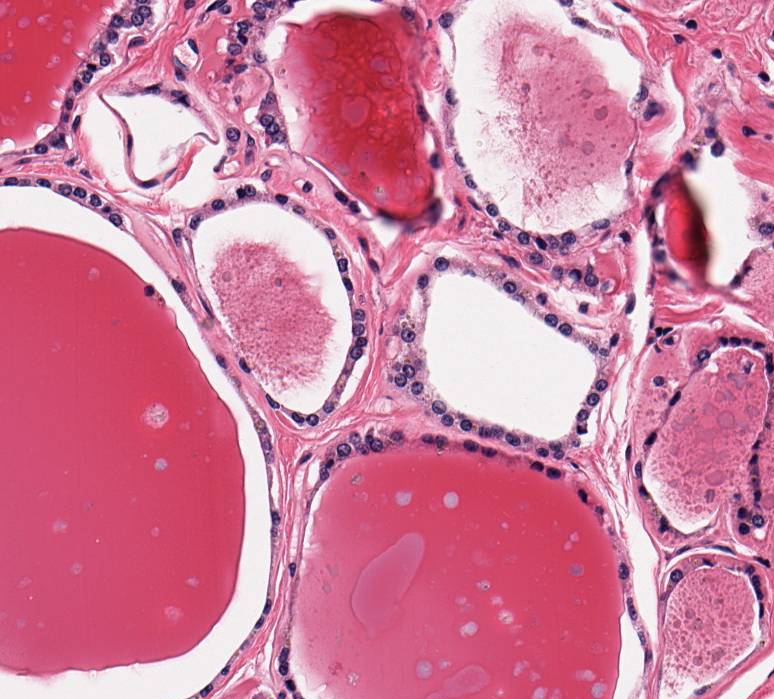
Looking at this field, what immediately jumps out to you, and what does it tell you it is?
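Tissue: thyroid follicle. Closely packed rounded follicles of widely varying size; largest at lower left and lower centre. Lining: single layer of low cuboidal epithelial cells with small round dark-staining nuclei. Large follicles at lower left and lower centre filled with homogeneous deep pink colloid.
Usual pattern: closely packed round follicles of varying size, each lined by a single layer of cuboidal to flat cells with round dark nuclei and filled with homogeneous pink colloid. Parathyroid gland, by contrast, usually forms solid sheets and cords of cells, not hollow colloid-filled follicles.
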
